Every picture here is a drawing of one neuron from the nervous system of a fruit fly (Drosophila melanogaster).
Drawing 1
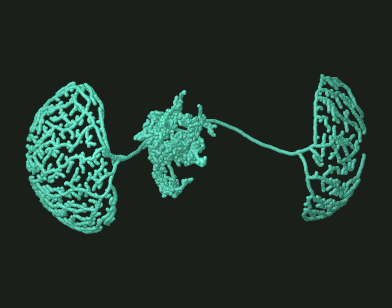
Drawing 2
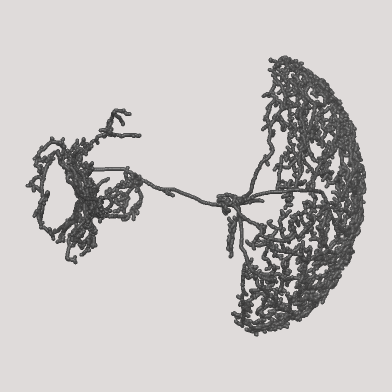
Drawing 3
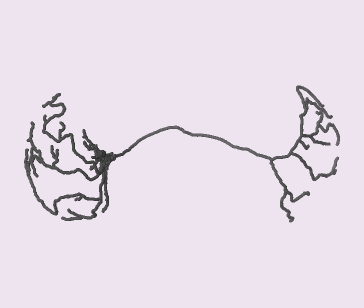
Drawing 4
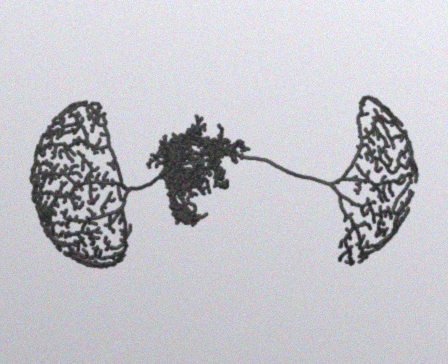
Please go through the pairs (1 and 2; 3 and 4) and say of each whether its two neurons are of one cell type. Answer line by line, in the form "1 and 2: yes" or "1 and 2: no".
1 and 2: no
3 and 4: no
